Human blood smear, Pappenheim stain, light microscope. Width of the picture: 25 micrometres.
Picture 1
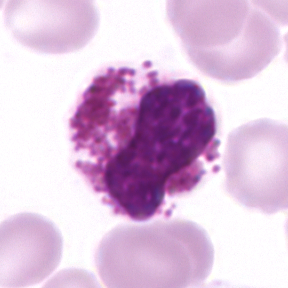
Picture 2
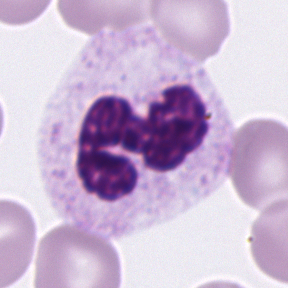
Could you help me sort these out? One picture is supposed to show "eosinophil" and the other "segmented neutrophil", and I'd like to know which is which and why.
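The eosinophil is in picture 1, and the segmented neutrophil is in picture 2. In the eosinophil, many coarse reddish-purple granules fill the cytoplasm, packed most densely on the left side, away from the nucleus, with a pale, almost colourless background showing between them.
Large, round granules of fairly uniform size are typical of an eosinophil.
Where these granules reach the border, the roughly round outline looks slightly ragged. The segmented neutrophil, by contrast, has a smooth, rounded outline without surface projections, and only fine, small lilac granules scattered through pale pinkish-lilac cytoplasm.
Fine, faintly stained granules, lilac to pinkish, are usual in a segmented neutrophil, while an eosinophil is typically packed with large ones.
The nuclei look different as well: the eosinophil's is a single broad mass pinched in at a waist, like an hourglass, while the segmented neutrophil's shows dark purple, coarsely clumped chromatin and no visible nucleoli. A red cell touches the upper right edge of the segmented neutrophil.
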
